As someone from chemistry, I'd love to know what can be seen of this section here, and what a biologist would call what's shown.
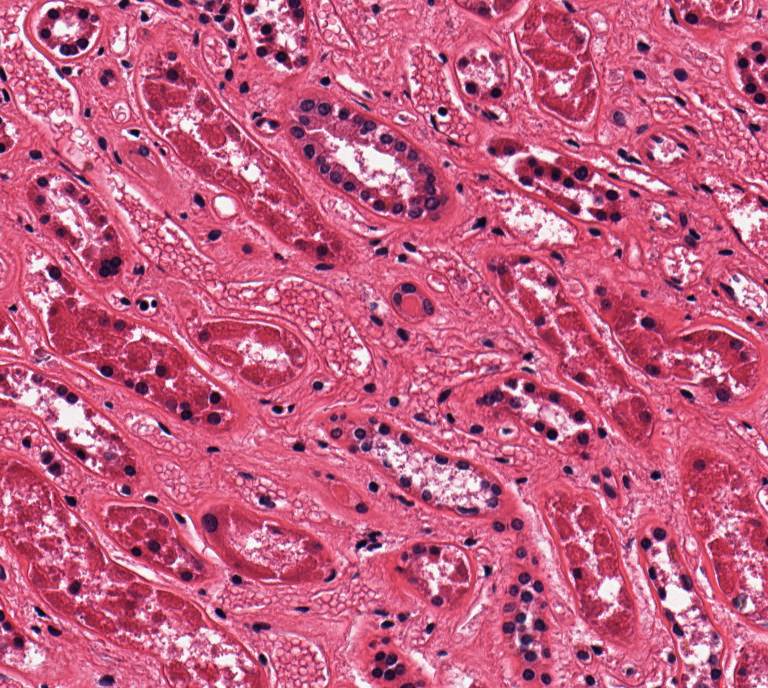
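Arrangement: closely packed tubules, cut lengthwise and obliquely, fill the field, running mostly upper left to lower right. Lining: most tubules have cells with abundant, deeply eosinophilic, granular cytoplasm and small, round, dark-staining nuclei. Lumens: many contain pale, loose, vacuolated material. This is renal cortex.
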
